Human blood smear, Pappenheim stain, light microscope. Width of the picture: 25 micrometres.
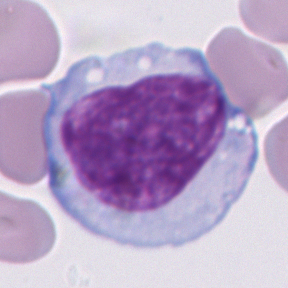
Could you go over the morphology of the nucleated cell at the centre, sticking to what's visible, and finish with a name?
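Look first at the edge of the cell: its border is irregular and slightly wavy, with small bumps along the top. Inside, the nucleus is a broad oval with no lobes, sitting off-centre toward the upper left. Around it, the cytoplasm is a pale grey-blue. This cell is a myeloblast.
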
